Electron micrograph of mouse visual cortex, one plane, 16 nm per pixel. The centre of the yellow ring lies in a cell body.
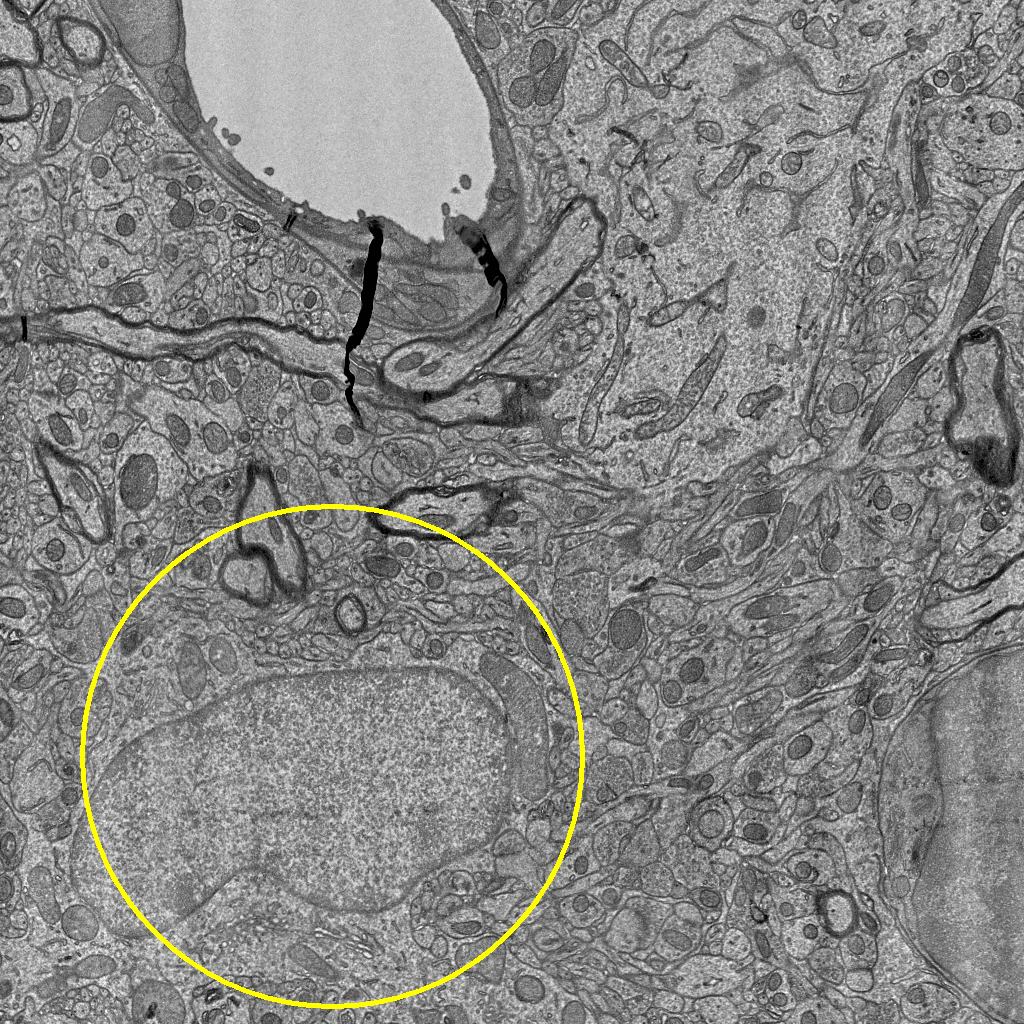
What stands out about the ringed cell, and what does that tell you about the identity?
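Observe the elongated nucleus, whose long axis crosses the ring roughly horizontally. Along its lower edge, left of centre, the outline is indented by a notch. No nucleolus stands out distinctly in this plane. In the neuropil just above the cell body lie small myelinated axons, each with a dark ring. This cell is an astrocyte.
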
